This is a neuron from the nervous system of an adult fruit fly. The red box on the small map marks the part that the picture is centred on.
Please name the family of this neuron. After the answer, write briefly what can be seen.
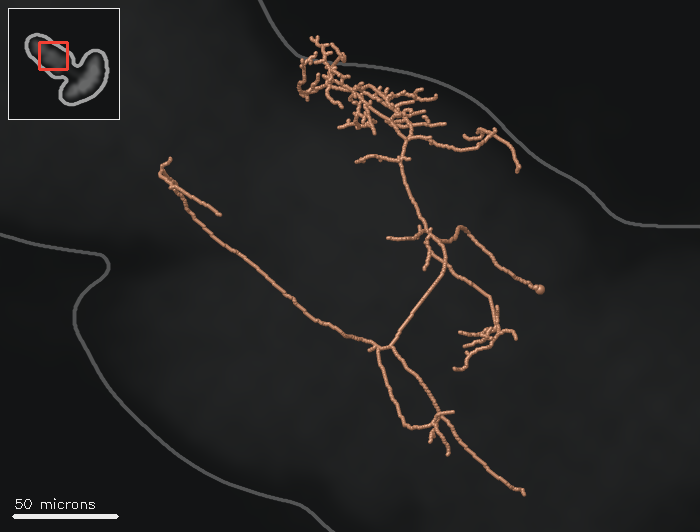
Its family is hemilineage 07B. This is a nerve-cord intrinsic neuron. It lies in the nerve cord. The cell body can be seen on the right of the picture. From top to bottom in the picture it spans about 200 microns.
